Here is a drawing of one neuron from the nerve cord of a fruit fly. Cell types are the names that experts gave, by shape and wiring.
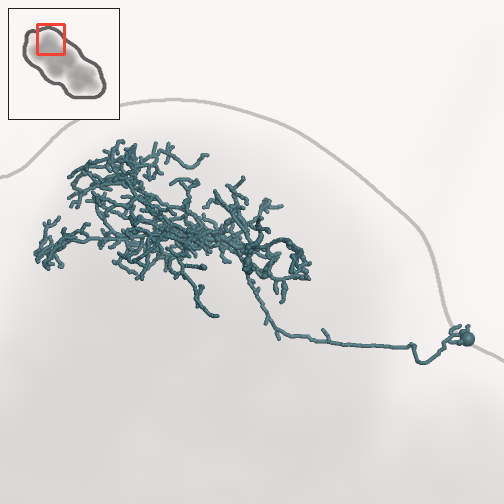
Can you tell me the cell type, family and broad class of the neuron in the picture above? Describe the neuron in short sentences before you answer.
Dozens of branch ends can be seen. As drawn here it is wider than it is tall. The cell type is IN21A035. Its family is hemilineage 21A. It is a nerve-cord intrinsic neuron.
